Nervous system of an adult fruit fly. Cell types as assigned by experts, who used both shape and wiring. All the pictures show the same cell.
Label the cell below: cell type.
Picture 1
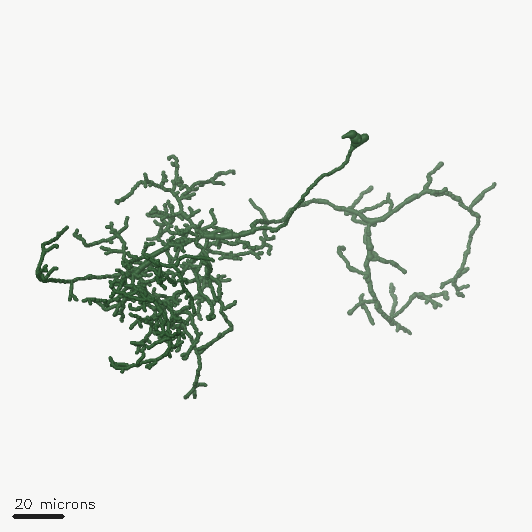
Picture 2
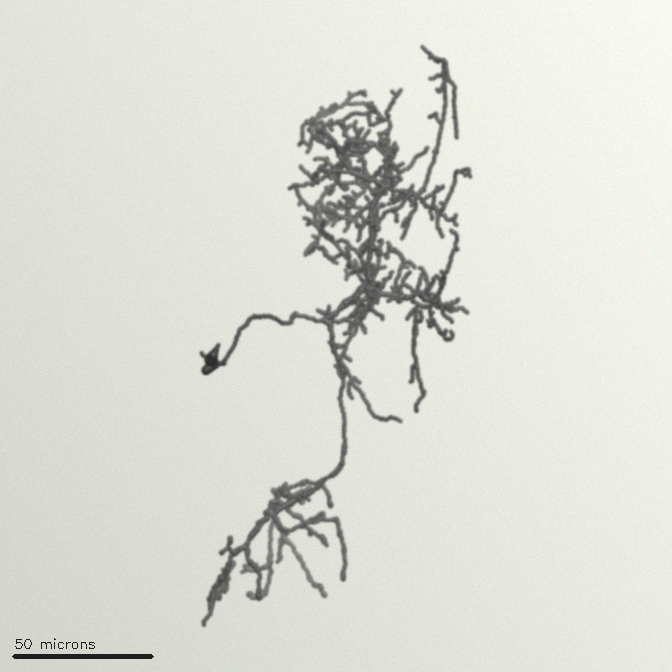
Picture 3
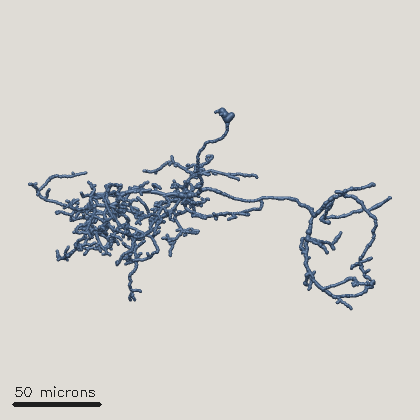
IN11A003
